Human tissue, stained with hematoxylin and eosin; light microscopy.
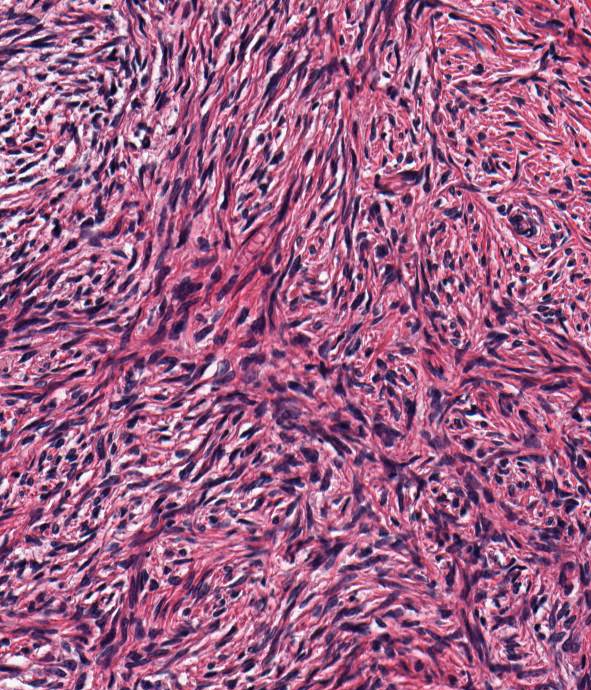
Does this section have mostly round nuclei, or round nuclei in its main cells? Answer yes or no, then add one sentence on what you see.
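No. The nuclei are elongated, dark-staining and tapered at their ends.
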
